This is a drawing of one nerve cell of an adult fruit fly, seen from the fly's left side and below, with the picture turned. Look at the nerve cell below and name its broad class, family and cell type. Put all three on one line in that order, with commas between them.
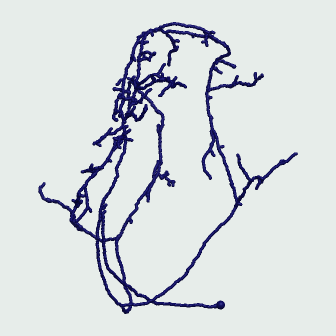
central-brain intrinsic neuron, hemilineage DM1_antero_dorsal, CB3250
